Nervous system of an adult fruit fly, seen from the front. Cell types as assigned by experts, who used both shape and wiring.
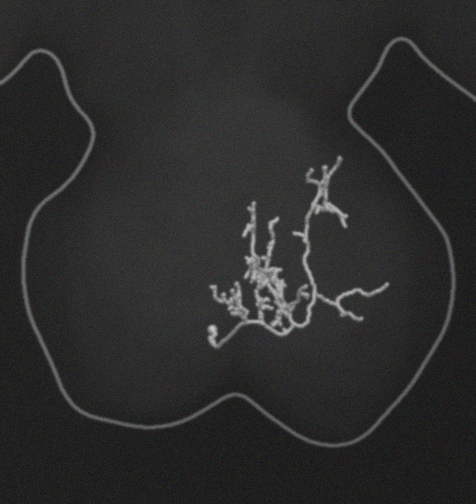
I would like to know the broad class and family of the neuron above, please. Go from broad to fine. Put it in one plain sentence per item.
A nerve-cord intrinsic neuron of hemilineage 14A.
